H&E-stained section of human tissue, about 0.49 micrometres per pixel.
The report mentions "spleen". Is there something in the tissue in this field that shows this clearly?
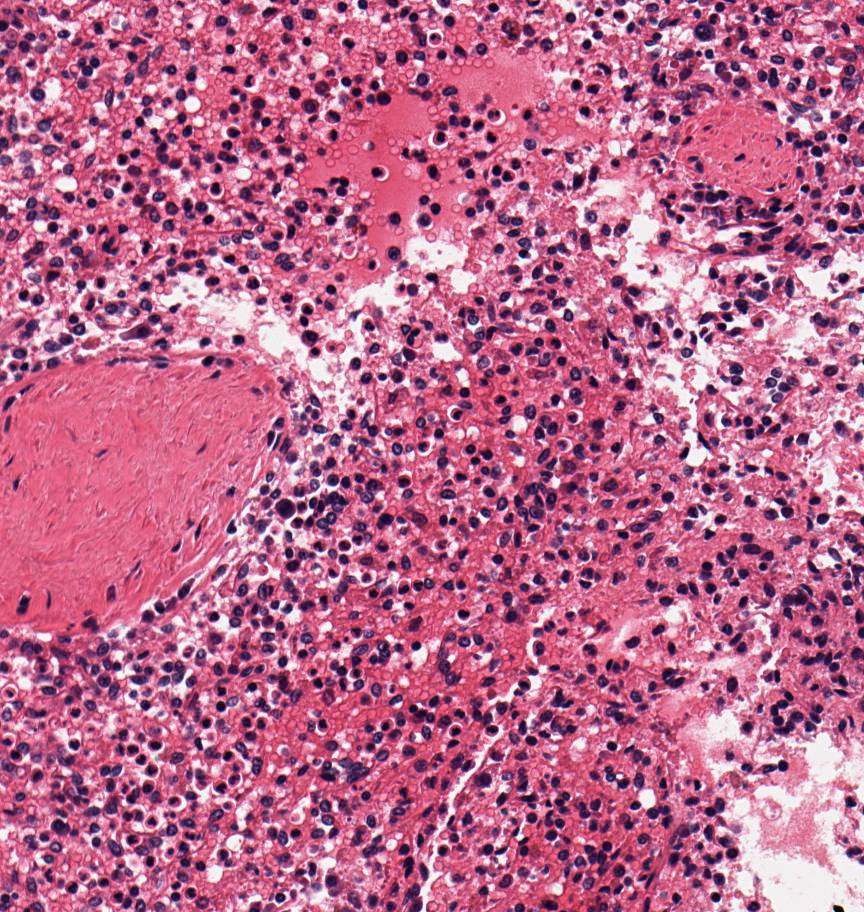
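First check, the cells: many nucleated cells here are small and round, with dark, dense nuclei and little cytoplasm.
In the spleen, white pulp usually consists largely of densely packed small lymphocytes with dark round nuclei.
These cells match that pattern of spleen. Second check, everything else: a large oval band of dense pink fibrous tissue with scattered elongated spindle nuclei at the left middle edge, a smaller rounded pink fibrous nodule with few nuclei near the upper right corner, and a pale pink, smooth, acellular patch in the upper centre.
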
